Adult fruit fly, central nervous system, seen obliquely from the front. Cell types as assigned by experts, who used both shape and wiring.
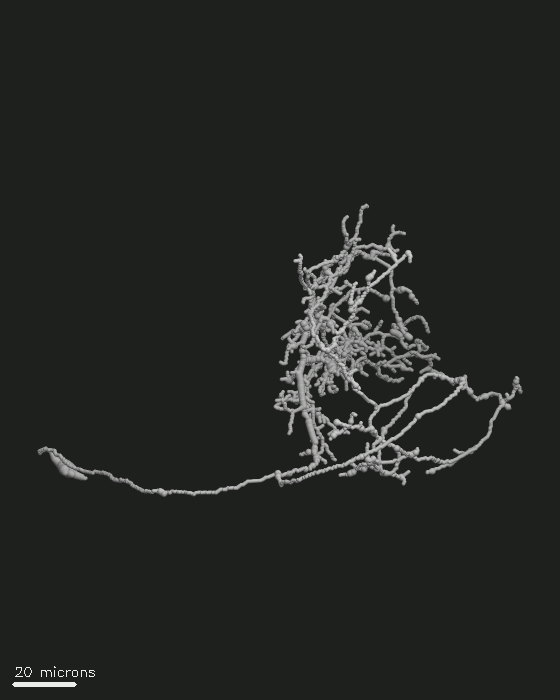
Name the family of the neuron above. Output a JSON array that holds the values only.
["hemilineage 01A"]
